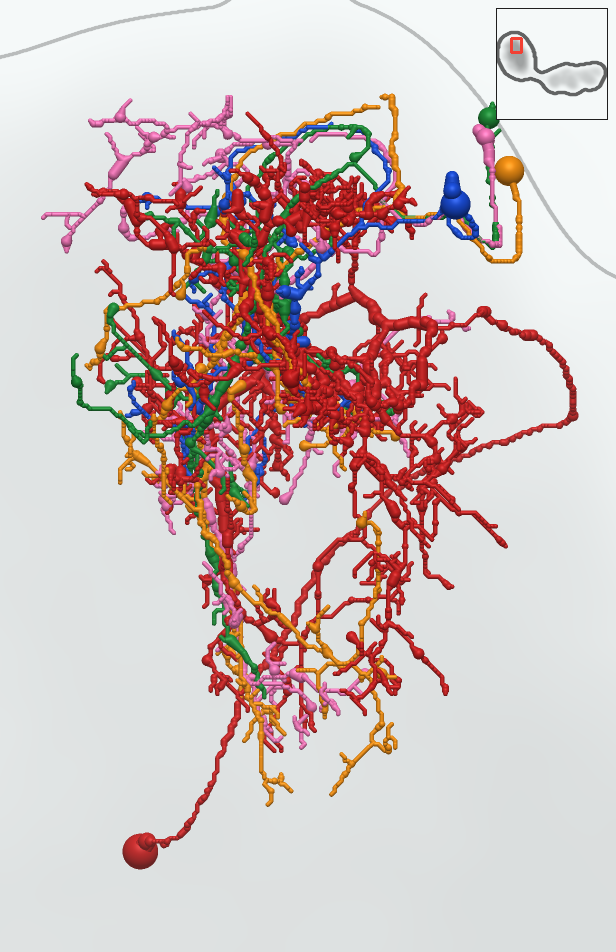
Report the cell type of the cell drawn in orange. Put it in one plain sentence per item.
The cell type is SLP288.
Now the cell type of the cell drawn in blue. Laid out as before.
The cell type is SLP291.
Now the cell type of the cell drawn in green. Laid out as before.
The cell type is SLP287.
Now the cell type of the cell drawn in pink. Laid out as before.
The cell type is CB3477.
